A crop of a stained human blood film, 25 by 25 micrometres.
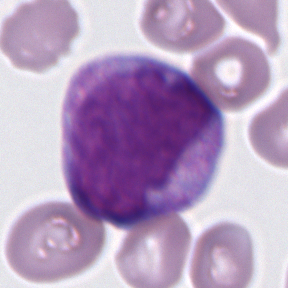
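Atypical promyelocyte, the central cell in a stained smear of human peripheral blood. First, the nucleus lies off-centre toward the upper left and fills about 70% of the cell's area, leaving the cytoplasm mostly at the lower right. Second, its chromatin is fine and fairly evenly spread rather than coarsely clumped. Third, the cytoplasm is pale lilac-blue and holds fine pinkish-purple granules.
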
